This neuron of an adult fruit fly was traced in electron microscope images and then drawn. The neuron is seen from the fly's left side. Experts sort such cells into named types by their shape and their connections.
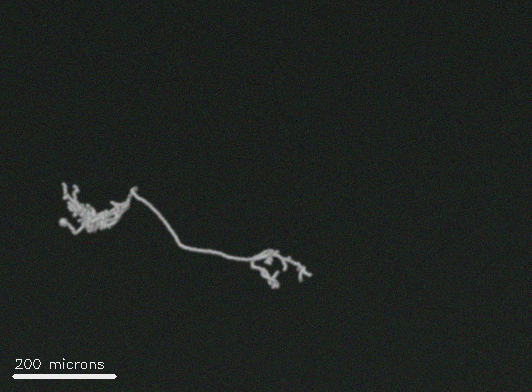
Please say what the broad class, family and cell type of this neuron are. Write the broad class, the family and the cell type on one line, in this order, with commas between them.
descending neuron, hemilineage MX12, DNge105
